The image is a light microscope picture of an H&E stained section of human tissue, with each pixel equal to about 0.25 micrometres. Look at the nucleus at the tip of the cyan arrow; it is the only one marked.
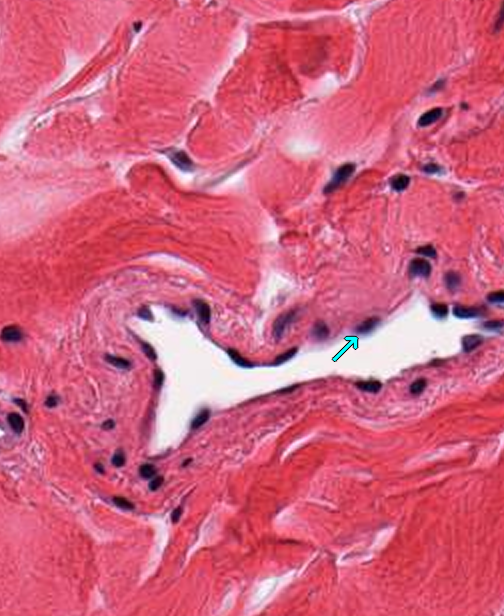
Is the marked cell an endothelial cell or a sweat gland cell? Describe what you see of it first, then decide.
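The nucleus is dark purple, oval and flattened, lying lengthwise along the surface of the lumen. The nucleus sits right at the edge of the open, empty lumen, with its side toward the lumen slightly raised. No distinct cytoplasm is visible; only a thin pink rim runs along the lumen and merges with the wall behind it. It is one of a row of similar flattened dark nuclei spaced along the lining of the vessel lumen, with pink fibrous wall tissue behind them. It is an endothelial cell.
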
